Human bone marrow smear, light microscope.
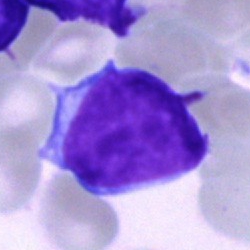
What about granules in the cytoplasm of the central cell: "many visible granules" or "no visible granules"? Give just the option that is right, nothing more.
No visible granules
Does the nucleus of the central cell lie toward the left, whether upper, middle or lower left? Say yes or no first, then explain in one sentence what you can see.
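No. The cytoplasm is scant, a pale blue rim that is widest on the left side of the cell.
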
